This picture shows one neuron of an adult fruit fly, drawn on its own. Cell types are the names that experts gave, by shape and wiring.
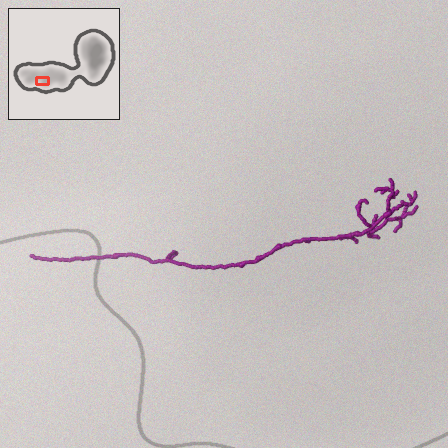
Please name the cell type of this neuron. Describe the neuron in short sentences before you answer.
No cell body is drawn. As drawn here it is more than twice as wide as it is tall. This is a sensory neuron entering the nerve cord. Its cell type is LgLG1b.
